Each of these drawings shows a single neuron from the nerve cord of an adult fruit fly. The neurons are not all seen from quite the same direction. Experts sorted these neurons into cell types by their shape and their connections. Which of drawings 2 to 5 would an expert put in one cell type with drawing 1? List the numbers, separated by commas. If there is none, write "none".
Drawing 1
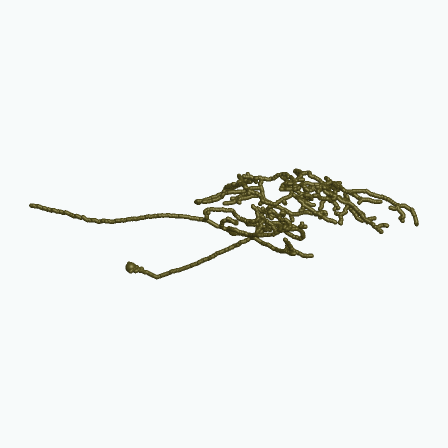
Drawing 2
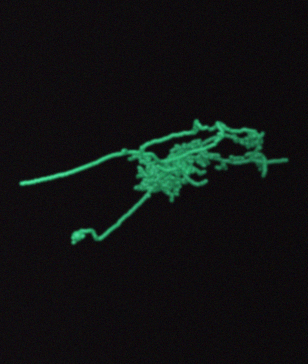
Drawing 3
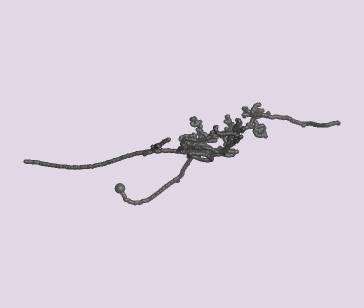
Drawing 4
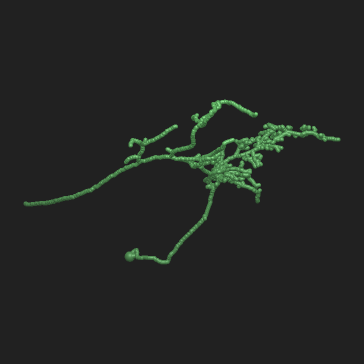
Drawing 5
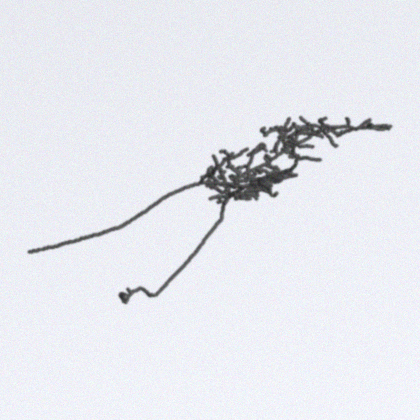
none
